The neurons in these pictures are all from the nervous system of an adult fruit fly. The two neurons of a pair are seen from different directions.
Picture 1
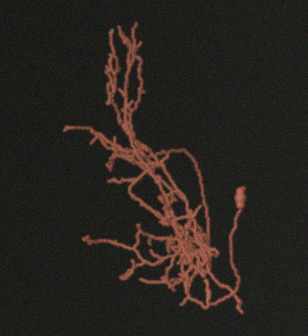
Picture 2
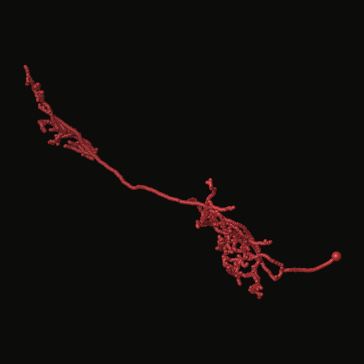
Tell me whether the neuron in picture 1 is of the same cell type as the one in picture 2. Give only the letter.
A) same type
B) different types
A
